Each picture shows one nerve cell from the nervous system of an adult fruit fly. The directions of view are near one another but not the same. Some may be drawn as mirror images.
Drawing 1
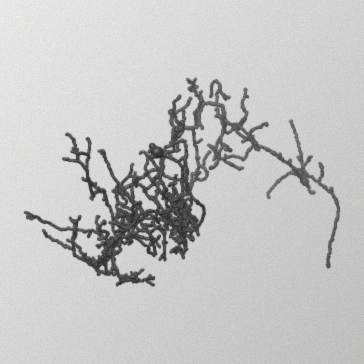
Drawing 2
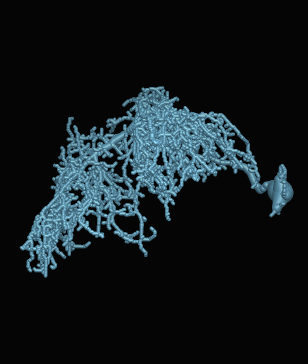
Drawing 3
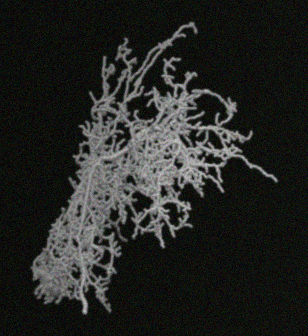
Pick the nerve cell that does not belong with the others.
Drawing 1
